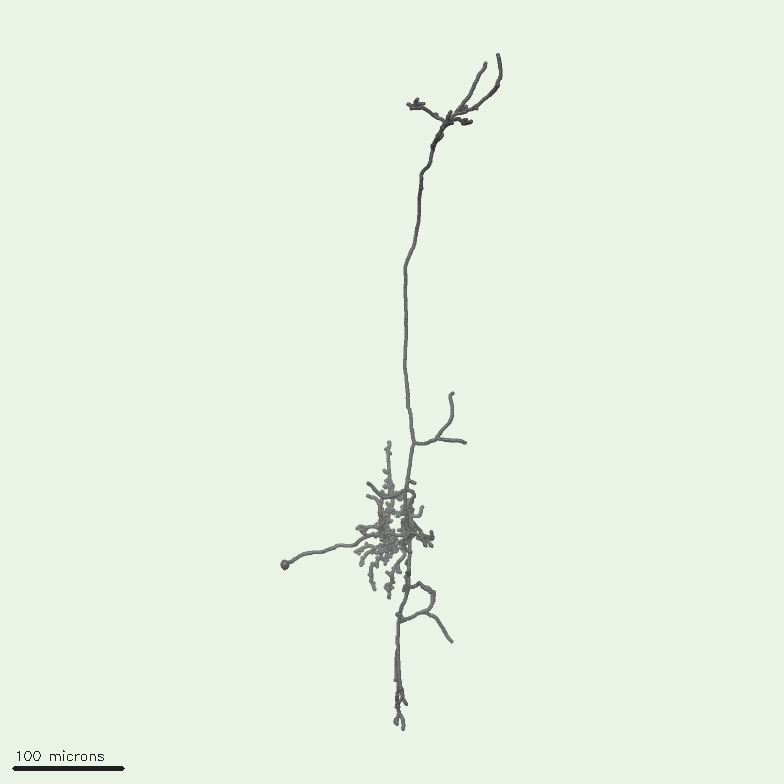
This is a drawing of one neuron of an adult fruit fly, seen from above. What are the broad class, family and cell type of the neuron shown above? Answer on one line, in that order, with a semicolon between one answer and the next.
ascending neuron; hemilineage 18B; AN18B032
